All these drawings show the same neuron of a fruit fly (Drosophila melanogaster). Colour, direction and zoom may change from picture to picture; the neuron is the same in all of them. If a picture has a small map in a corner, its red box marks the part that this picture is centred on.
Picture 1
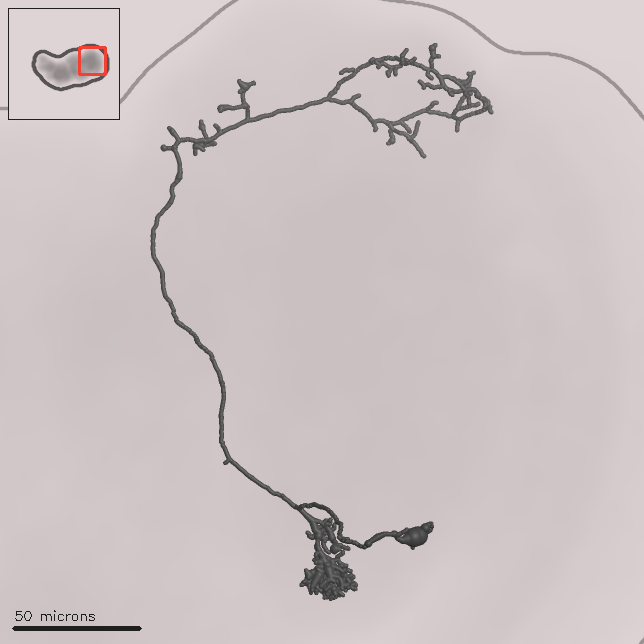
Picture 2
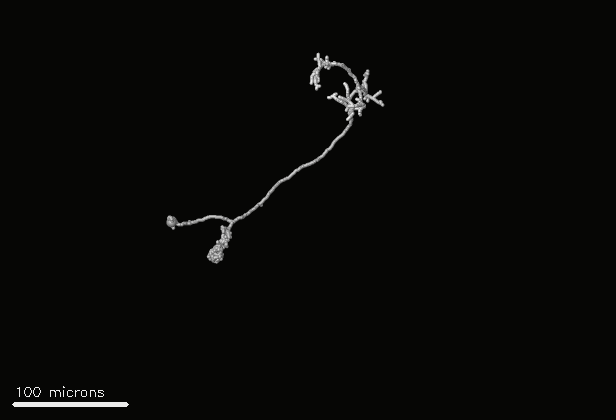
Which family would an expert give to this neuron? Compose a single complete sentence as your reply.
In family terms, the neuron is class ALPN.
